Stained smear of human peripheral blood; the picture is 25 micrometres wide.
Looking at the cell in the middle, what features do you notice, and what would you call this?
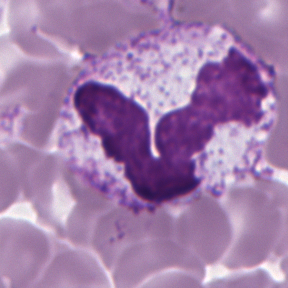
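Look at the nucleus first: two broad lobes meet at the bottom in a V. A narrow cleft drops from the top between them. The granules leave the nucleus uncovered, so it shows clearly. There's also a thin thread-like strand coming off the upper-left edge. It's a segmented neutrophil.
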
